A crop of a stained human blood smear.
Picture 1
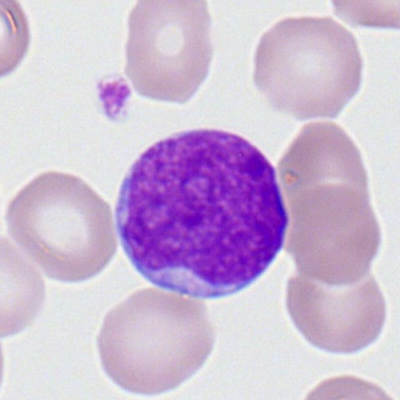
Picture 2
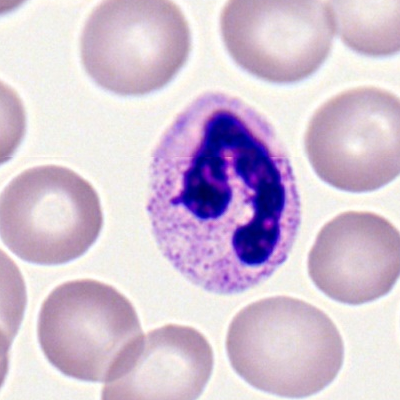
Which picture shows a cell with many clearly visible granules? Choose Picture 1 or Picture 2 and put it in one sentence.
The cell seen in picture 2 shows many visible granules in its cytoplasm.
